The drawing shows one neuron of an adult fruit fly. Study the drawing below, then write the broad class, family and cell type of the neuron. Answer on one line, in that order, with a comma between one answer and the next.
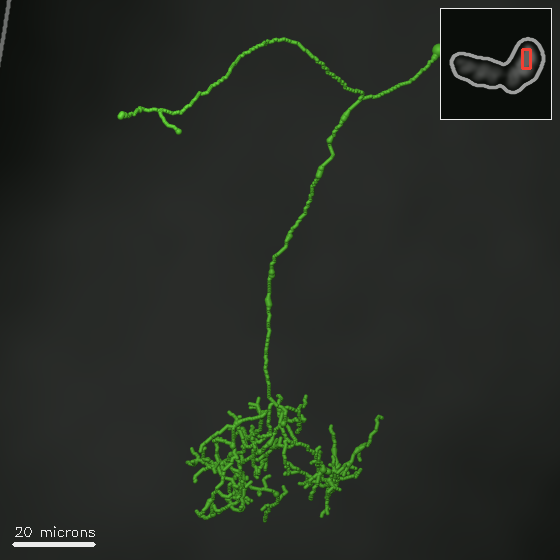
visual projection neuron, LC, LC20a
